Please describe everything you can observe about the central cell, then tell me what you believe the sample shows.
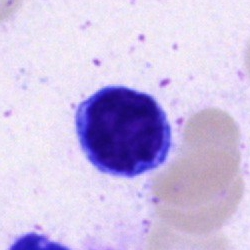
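Round and smooth in outline, the cell has dense chromatin that stains dark purple. Its cytoplasm is only a very thin rim around the nucleus, deep blue in colour. It is a lymphocyte.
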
